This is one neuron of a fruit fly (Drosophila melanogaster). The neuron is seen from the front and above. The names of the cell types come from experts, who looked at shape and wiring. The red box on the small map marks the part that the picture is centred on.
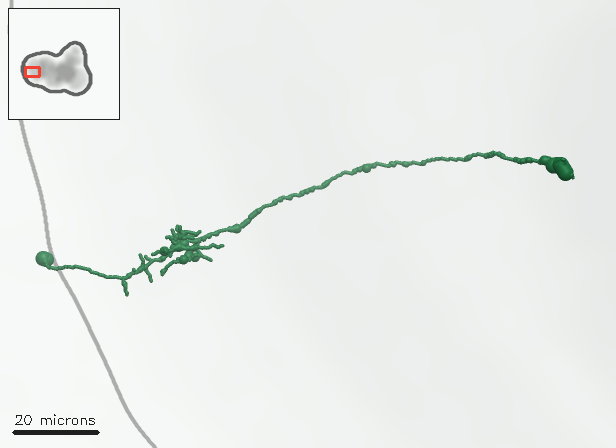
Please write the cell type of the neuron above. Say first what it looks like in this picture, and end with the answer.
From left to right in the picture it spans about 130 microns. As drawn here it is more than twice as wide as it is tall. Its broad class is optic-lobe intrinsic neuron. Its cell type is Tm9.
